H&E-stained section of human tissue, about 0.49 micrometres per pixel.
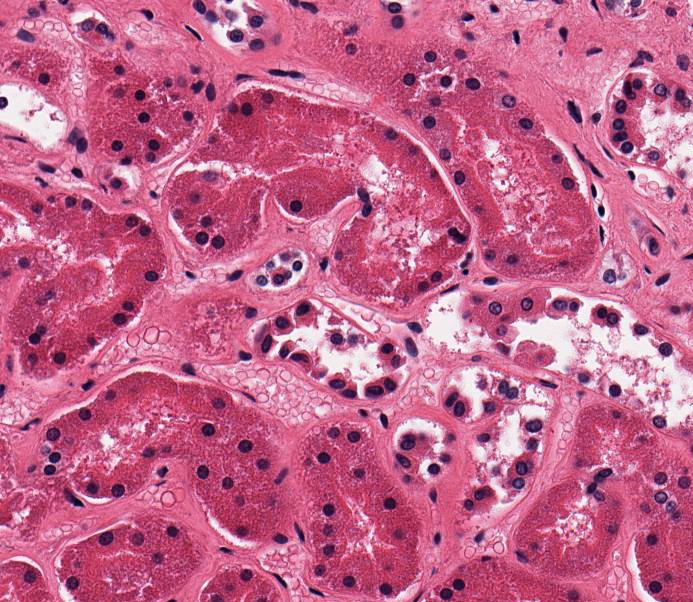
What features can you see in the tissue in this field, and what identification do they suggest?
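First, the layout: closely packed tubules in cross and oblique section fill the whole field, with only narrow strips of stroma between them. Next, the lining: most large tubules have a single layer of cells with abundant, finely granular, deeply eosinophilic cytoplasm. Their nuclei: small, round, dark and set well apart. Last, the lumens: many are irregular and contain pale pink, flocculent granular debris. This is renal cortex.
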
